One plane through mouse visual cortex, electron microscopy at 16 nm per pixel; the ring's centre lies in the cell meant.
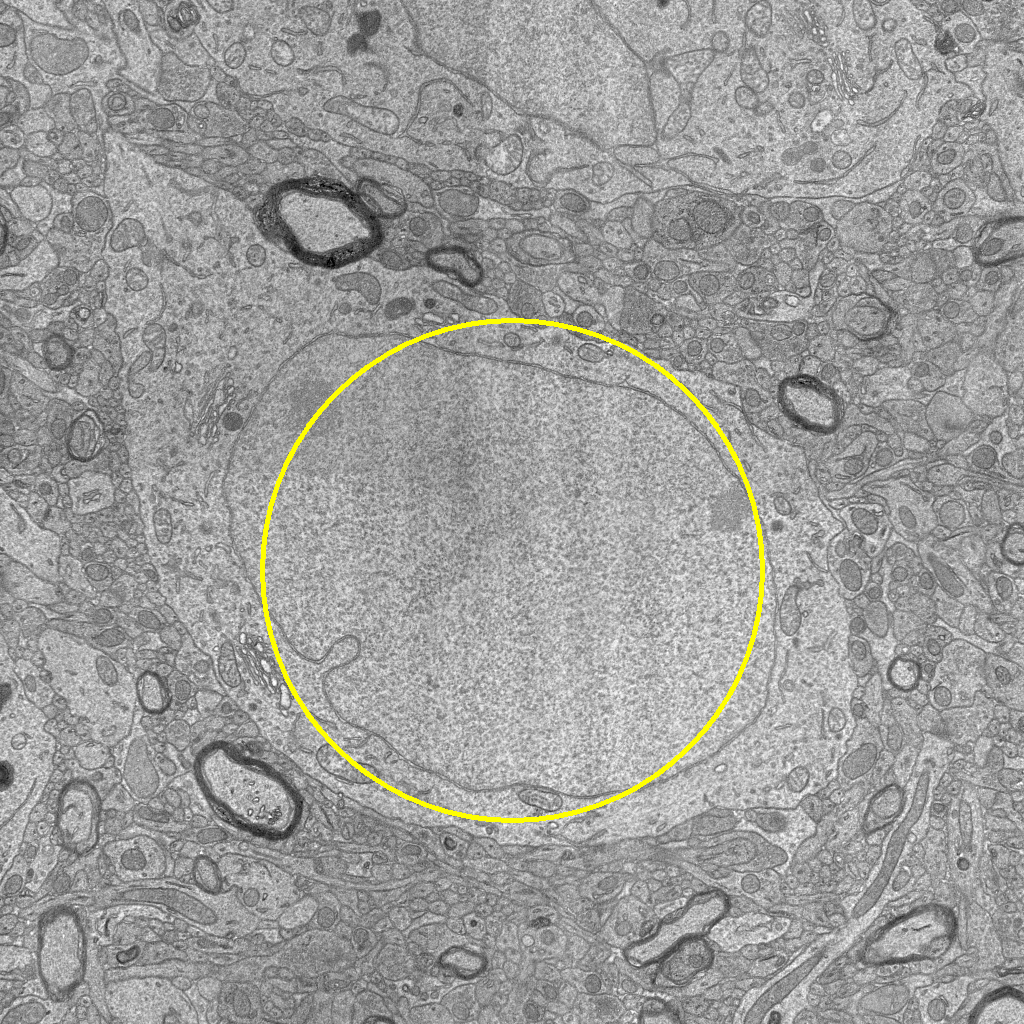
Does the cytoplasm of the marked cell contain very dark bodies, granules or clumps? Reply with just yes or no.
No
